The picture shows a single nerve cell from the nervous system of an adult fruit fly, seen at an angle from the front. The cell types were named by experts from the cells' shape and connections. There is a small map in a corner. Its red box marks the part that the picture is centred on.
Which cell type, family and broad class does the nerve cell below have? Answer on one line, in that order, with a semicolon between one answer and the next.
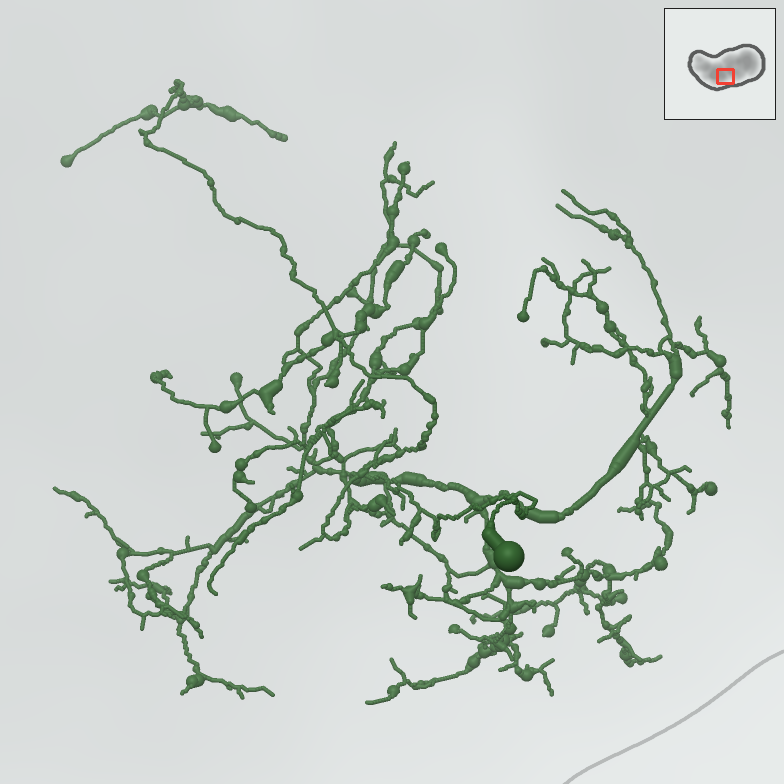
IN16B075_i; hemilineage 16B; nerve-cord intrinsic neuron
